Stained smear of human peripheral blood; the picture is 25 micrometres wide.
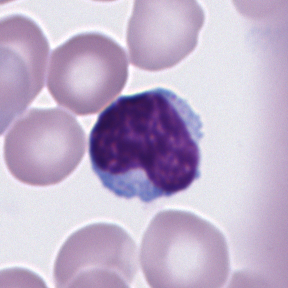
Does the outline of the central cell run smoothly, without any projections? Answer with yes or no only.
No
